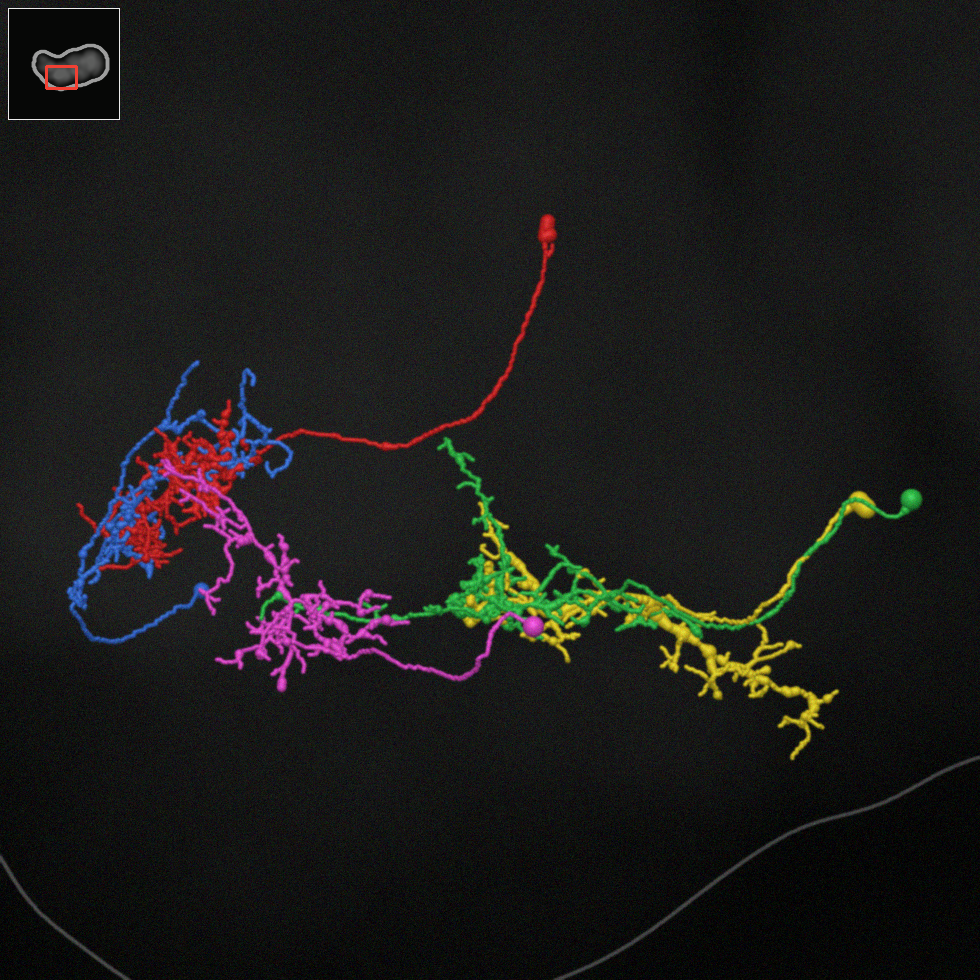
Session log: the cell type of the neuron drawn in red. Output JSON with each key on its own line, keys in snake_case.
{
 "cell_type": "IN09A039"
}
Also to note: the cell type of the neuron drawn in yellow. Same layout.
{
 "cell_type": "IN09A052"
}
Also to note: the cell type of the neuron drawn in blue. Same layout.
{
 "cell_type": "IN01B095"
}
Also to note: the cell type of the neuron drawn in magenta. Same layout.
{
 "cell_type": "IN09A093"
}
